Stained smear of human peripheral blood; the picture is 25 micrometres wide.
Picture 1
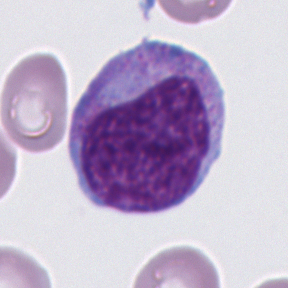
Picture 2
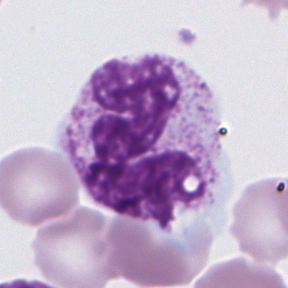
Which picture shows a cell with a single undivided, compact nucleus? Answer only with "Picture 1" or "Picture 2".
Picture 1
